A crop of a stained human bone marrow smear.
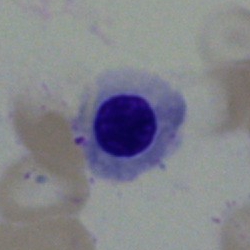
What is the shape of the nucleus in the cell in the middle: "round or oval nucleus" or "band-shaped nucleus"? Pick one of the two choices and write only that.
Round or oval nucleus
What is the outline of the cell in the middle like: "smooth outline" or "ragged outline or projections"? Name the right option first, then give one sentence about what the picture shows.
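Ragged outline or projections. The cell outline is irregular, with an uneven, bumpy margin.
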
